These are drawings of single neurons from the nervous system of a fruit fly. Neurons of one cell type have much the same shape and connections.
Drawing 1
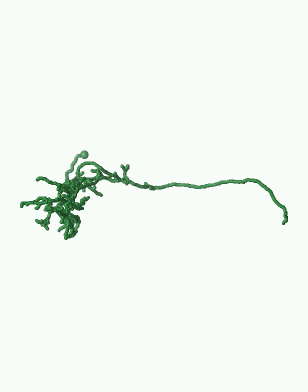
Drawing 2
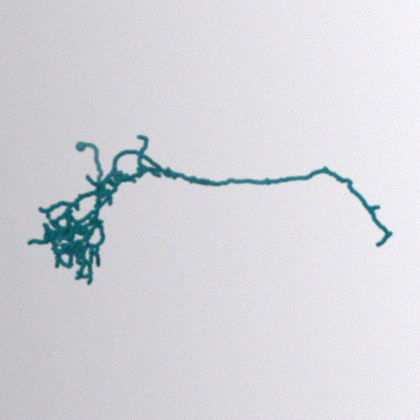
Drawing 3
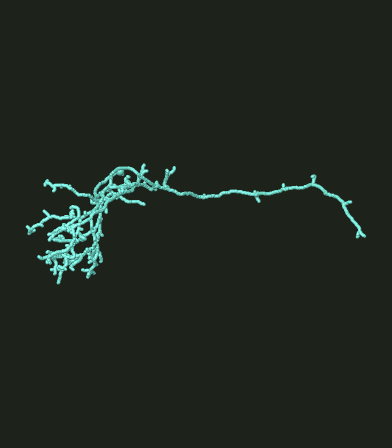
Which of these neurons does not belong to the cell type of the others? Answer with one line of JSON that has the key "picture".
{"picture": 1}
